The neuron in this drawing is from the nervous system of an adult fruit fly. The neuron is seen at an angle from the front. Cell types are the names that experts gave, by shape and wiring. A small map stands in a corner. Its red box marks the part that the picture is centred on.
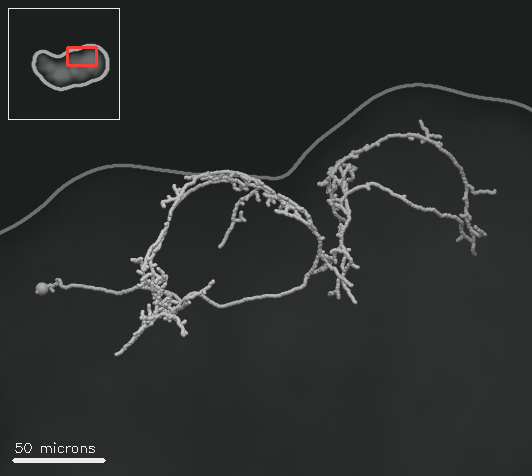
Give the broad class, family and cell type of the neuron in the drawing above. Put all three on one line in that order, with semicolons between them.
central-brain intrinsic neuron; hemilineage SMPpv2_dorsal; SMP276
